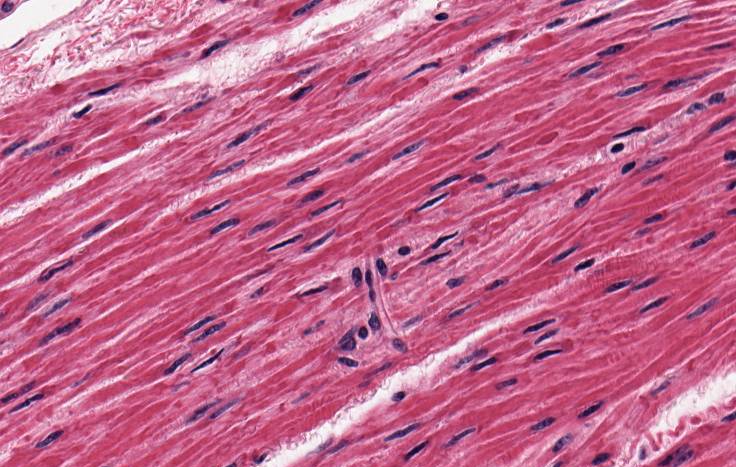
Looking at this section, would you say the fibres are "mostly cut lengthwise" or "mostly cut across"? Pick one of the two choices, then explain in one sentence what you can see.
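Mostly cut lengthwise. Muscle fibres run in parallel across the whole field, diagonally from lower left to upper right.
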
